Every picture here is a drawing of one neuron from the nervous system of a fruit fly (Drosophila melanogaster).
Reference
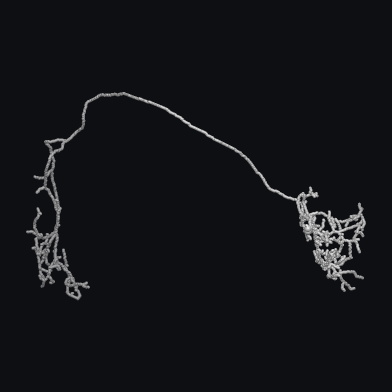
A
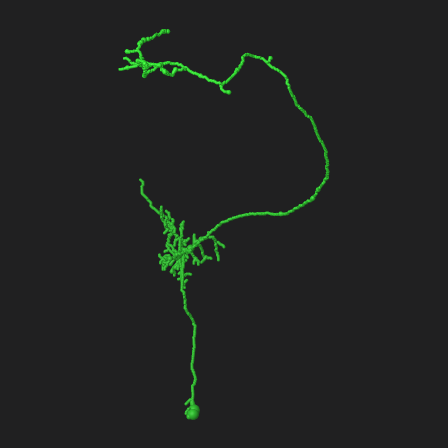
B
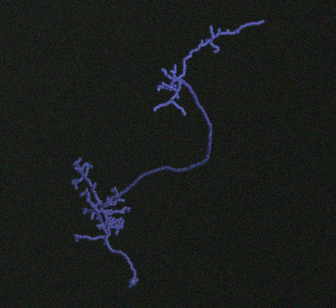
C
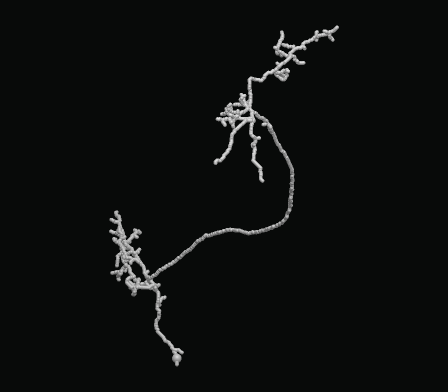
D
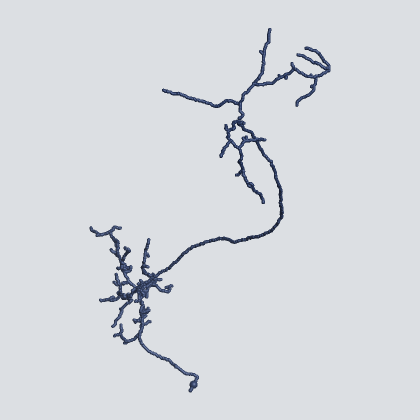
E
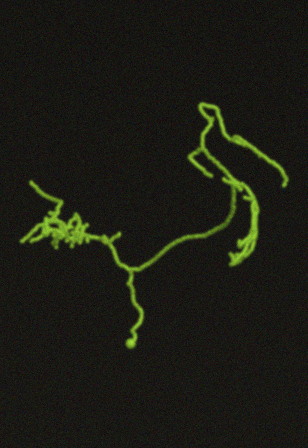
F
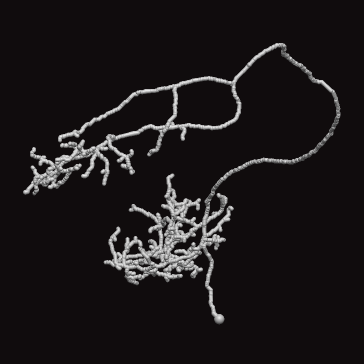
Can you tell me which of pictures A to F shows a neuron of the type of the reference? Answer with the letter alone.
F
